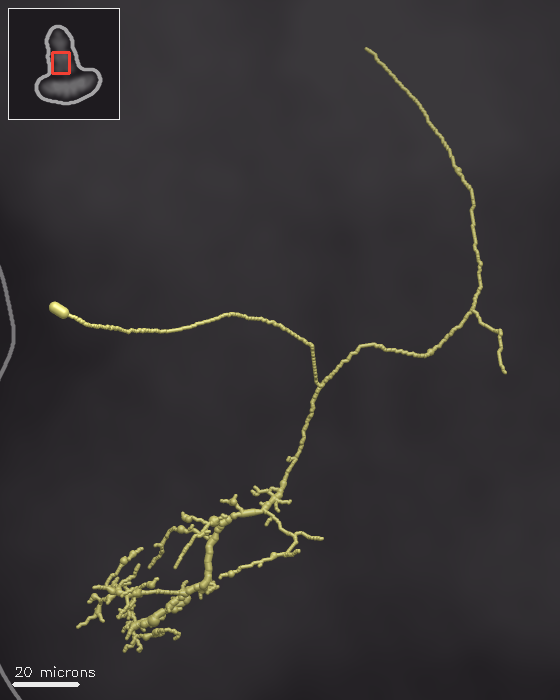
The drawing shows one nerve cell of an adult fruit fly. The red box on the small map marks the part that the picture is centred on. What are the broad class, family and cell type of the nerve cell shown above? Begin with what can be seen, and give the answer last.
The cell body can be seen on the left of the picture. From top to bottom in the picture it spans about 190 microns. Dozens of branch ends can be seen. Its broad class is nerve-cord intrinsic neuron. The family is hemilineage 23B. The cell type is IN23B074.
